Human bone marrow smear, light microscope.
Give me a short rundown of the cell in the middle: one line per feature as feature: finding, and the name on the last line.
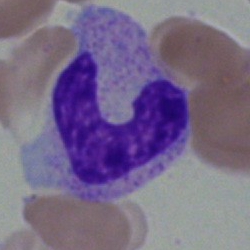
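Nucleus: bent into a U, its open side facing upward
Chromatin: deep purple, coarsely clumped
Cytoplasm: plentiful, pale lilac-blue
Granules: fine, pink-purple, scattered throughout the cytoplasm
Name: band neutrophil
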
